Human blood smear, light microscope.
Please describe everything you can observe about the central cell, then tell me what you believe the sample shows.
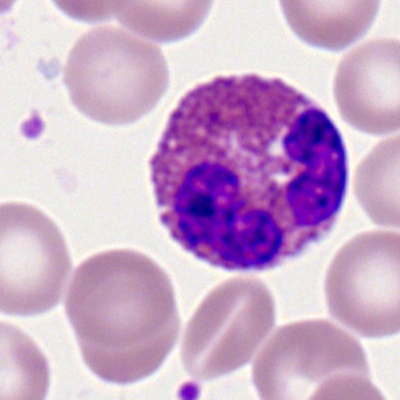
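Nuclear lobes toward left, lower and right edges; upper centre left to cytoplasm. No nucleoli visible. Cytoplasm densely filled with reddish-purple granules. Surface without projections. Cell: eosinophil.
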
